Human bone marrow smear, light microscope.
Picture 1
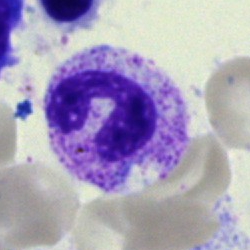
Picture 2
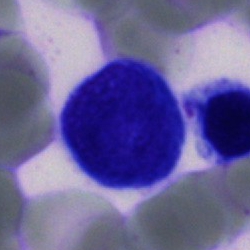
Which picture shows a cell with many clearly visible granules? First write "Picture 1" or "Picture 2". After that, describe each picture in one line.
Picture 1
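What picture 1 shows: Many small purple granules are scattered throughout the cytoplasm.
What picture 2 shows: No granules are visible over the cell.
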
